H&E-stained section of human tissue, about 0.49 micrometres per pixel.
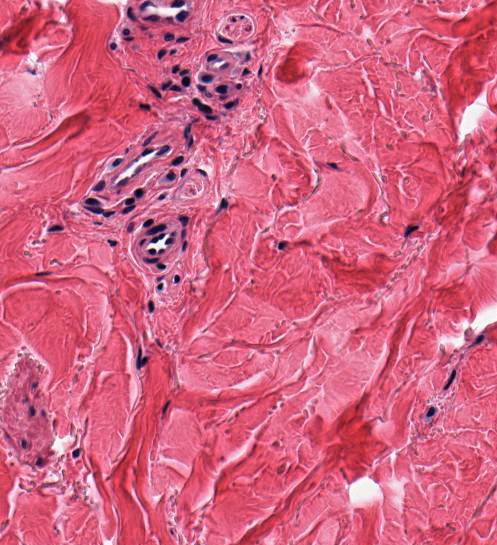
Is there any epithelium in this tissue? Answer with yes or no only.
No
